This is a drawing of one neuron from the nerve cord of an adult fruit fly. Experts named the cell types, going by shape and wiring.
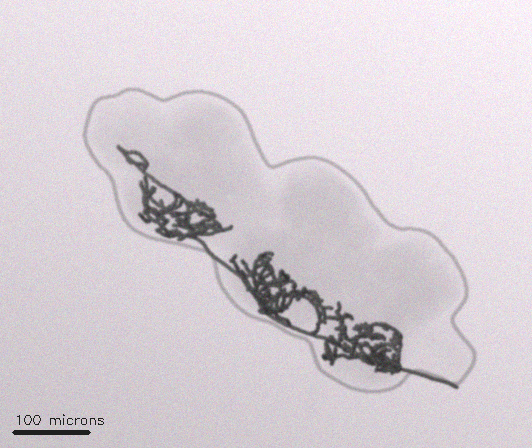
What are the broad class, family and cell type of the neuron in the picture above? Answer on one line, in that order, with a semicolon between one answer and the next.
descending neuron; DNg; DNg100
